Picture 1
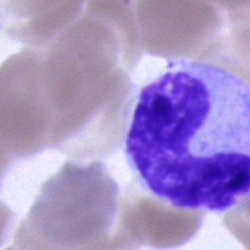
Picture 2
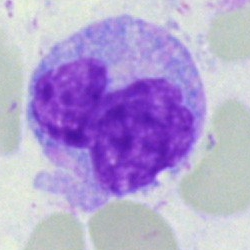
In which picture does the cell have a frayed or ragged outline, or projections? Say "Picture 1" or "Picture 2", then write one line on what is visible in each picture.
Picture 2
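In picture 1: The visible outline of the cell is smooth and rounded.
In picture 2: A pale irregular extension of cytoplasm juts out at the lower left of the cell.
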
